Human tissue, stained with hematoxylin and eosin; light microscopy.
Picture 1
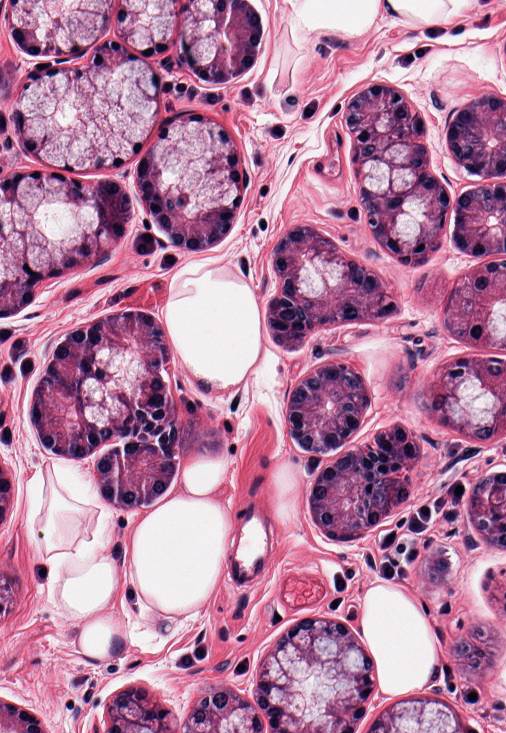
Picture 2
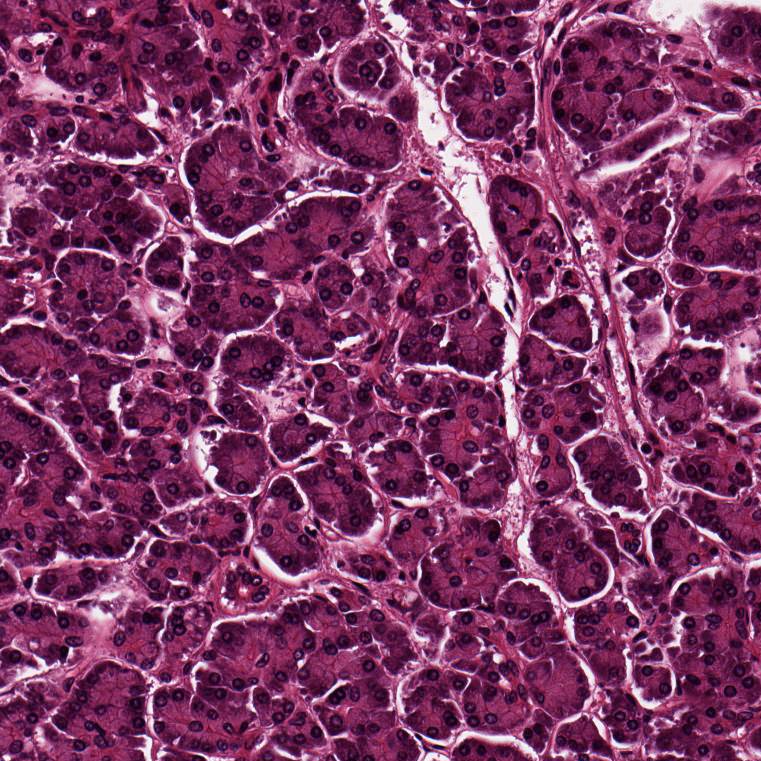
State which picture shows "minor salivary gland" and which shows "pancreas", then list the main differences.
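The minor salivary gland is in picture 1, the pancreas in picture 2. First, cytoplasm: in picture 1 many acini hold central cells with pale, foamy, bubbly cytoplasm, surrounded at the periphery by cells with dense purple granular cytoplasm, often within the same acinus; in picture 2 the acinar cytoplasm is deeply purple and finely granular throughout.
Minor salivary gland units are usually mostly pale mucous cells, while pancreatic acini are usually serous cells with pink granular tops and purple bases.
Second, cell form: the pancreatic acinar cells are pyramidal, with round nuclei toward the base. Third, stroma: picture 1 has pink collagen with scattered dark elongated spindle nuclei, while in picture 2 closely set rounded acini are divided only by thin strands.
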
